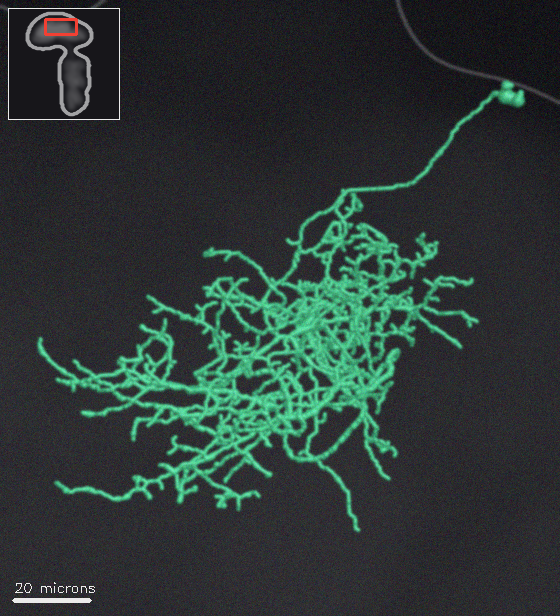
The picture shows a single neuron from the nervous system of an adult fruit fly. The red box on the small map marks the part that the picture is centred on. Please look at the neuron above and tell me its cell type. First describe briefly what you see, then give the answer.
The cell body is at the upper right of the picture. From left to right in the picture it spans about 130 microns. The picture shows more than a hundred branch ends. Its broad class is central-brain intrinsic neuron. It is of cell type SLP469.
